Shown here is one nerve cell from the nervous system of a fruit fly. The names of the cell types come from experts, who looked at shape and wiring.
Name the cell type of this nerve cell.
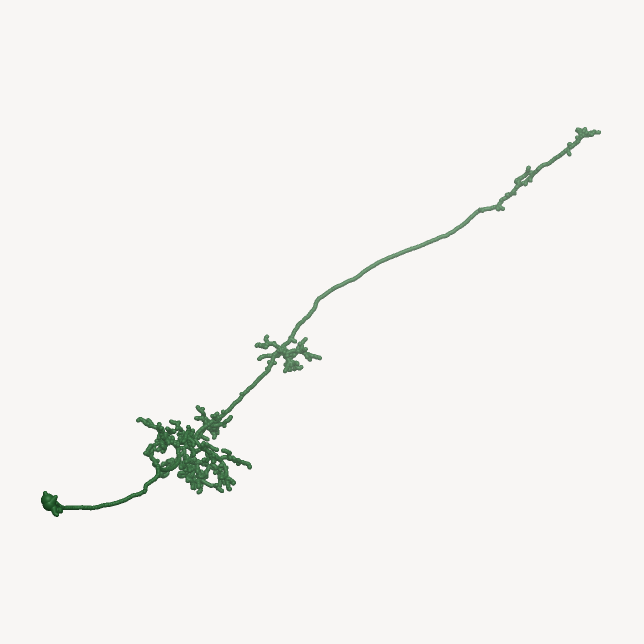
Tm4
